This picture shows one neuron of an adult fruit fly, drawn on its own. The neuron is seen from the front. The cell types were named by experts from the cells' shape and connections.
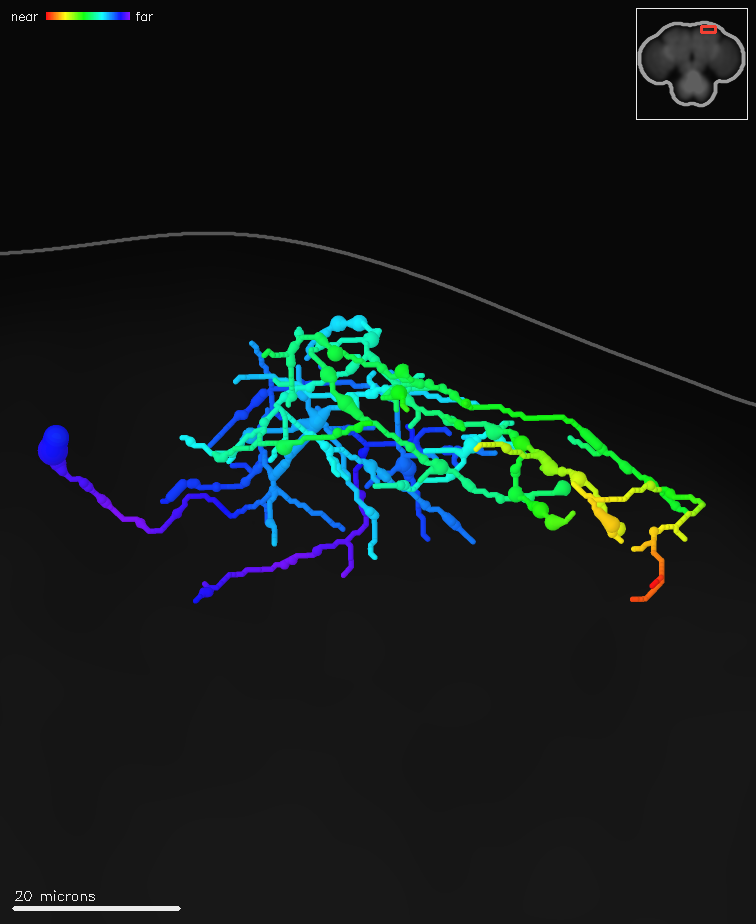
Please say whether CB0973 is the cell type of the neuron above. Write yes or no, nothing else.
yes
